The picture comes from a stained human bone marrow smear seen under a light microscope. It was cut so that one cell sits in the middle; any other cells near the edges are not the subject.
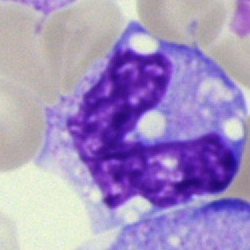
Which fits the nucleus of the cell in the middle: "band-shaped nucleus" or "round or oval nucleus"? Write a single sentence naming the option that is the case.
Drawn out into a curved band, the nucleus has no separate lobes.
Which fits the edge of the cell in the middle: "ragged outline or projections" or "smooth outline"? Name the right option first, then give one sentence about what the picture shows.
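Ragged outline or projections. The left edge of the cell is frayed with small fine projections.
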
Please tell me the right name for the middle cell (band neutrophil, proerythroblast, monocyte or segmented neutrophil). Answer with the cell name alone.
monocyte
